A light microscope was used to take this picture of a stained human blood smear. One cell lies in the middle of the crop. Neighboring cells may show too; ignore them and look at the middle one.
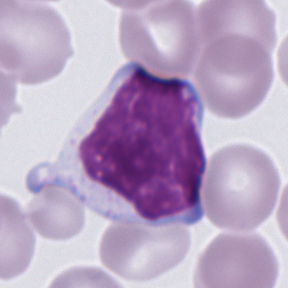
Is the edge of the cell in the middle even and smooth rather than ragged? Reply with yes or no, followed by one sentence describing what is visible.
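No. The cell outline is irregular and drawn out into a pointed extension toward the lower left.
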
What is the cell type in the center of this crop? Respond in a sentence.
By type, the central cell of the crop is a large granular lymphocyte.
